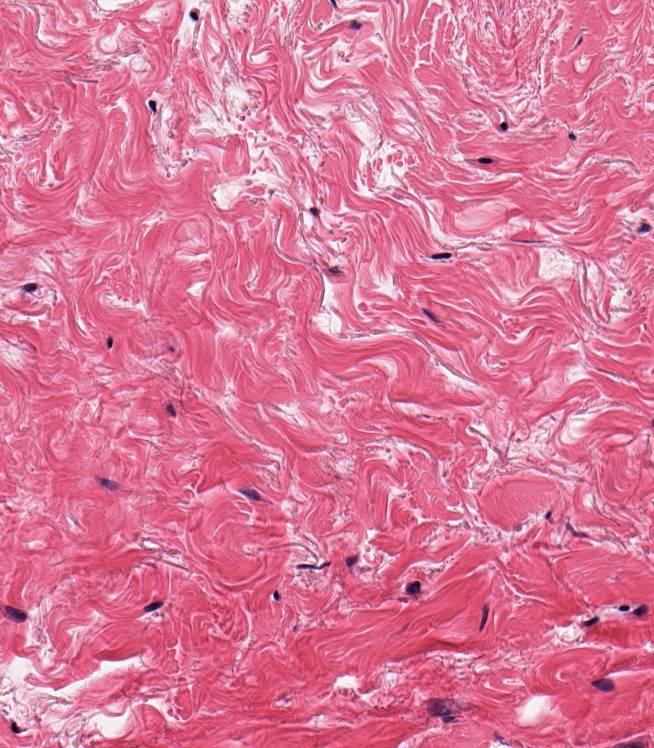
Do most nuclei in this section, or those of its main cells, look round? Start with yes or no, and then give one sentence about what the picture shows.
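No. The nuclei are small, dark and mostly elongated, with no visible cytoplasm around them.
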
